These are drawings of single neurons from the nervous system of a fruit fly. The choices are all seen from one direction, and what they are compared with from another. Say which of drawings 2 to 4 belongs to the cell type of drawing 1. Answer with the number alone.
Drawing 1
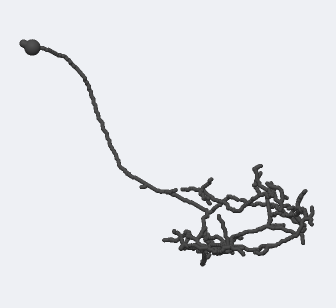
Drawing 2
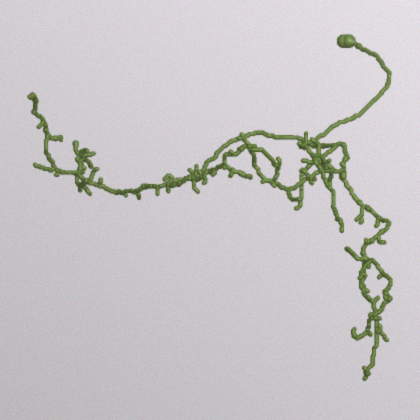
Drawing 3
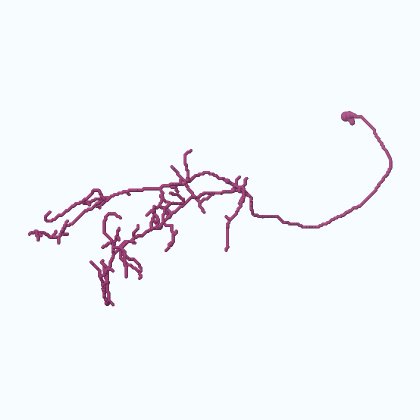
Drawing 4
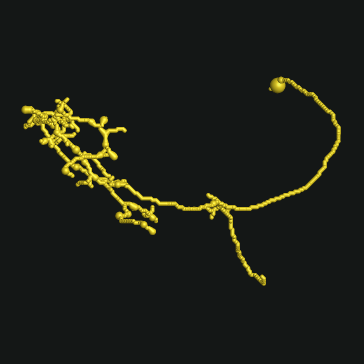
4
